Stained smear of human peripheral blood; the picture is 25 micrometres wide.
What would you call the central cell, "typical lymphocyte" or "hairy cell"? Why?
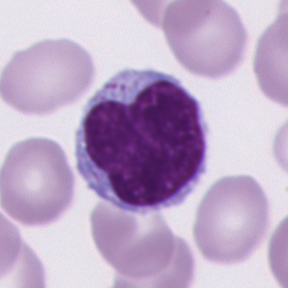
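This is a typical lymphocyte.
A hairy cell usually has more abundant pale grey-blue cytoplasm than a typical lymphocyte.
Here the nucleus is about 11 micrometres across in a cell of about 12, so the pale greyish-blue cytoplasm forms only a narrow rim, broader on the left than on the right. The outline is roughly round and faintly ragged, with a few fine reddish-purple granules in the upper-left cytoplasm.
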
